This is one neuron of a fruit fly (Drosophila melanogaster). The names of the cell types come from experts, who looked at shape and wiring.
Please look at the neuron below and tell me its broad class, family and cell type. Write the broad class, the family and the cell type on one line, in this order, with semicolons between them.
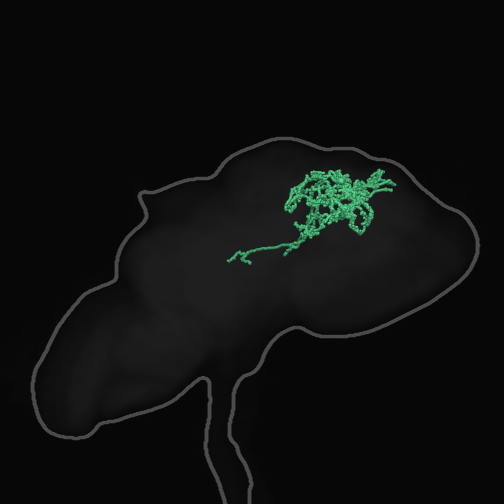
central-brain intrinsic neuron; hemilineage VLPl2_medial; AVLP176_b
